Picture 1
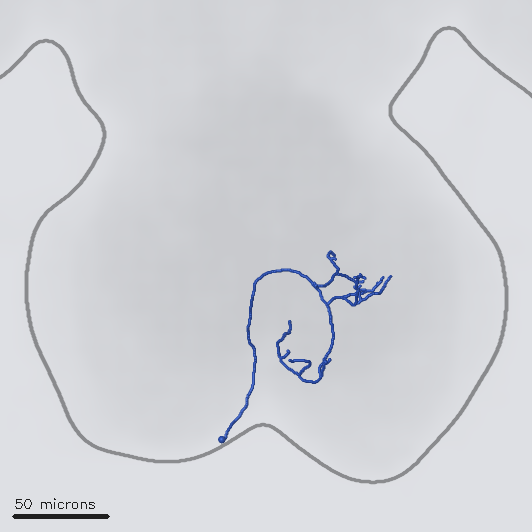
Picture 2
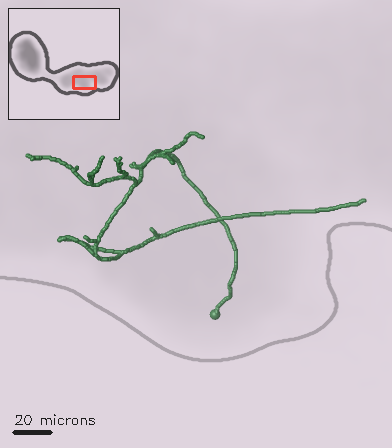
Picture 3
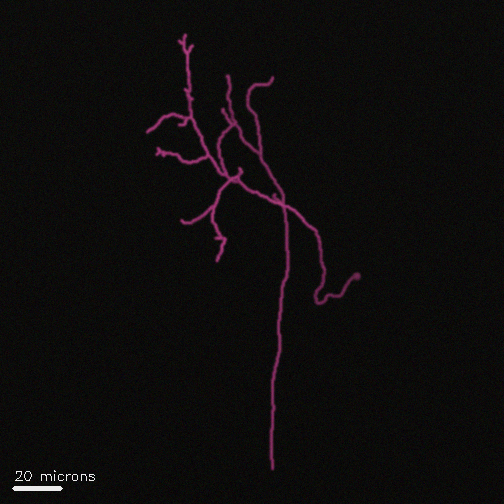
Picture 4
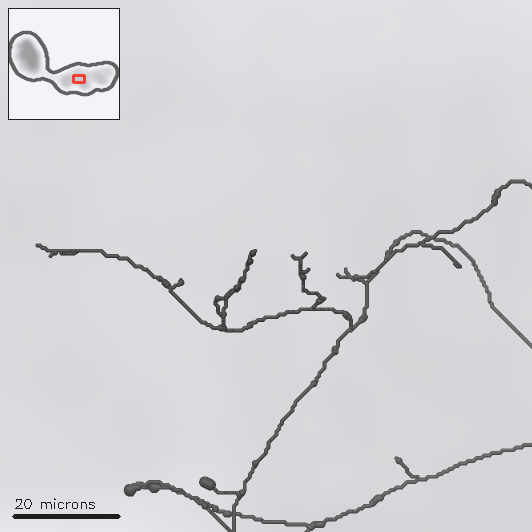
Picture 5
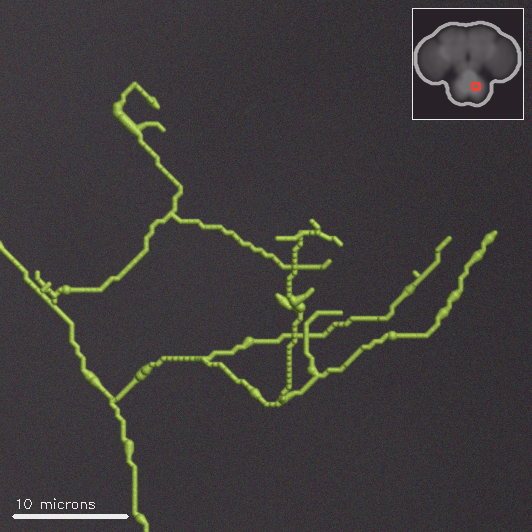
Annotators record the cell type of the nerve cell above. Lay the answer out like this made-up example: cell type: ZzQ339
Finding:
cell type: IN12B079_c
